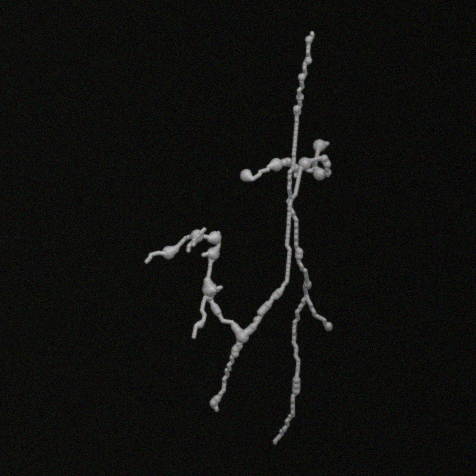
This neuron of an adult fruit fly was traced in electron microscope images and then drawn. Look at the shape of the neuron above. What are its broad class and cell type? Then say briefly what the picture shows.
It is a sensory neuron entering the nerve cord. Its cell type is SNxx33. No cell body is drawn. In this view it is taller than it is wide.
